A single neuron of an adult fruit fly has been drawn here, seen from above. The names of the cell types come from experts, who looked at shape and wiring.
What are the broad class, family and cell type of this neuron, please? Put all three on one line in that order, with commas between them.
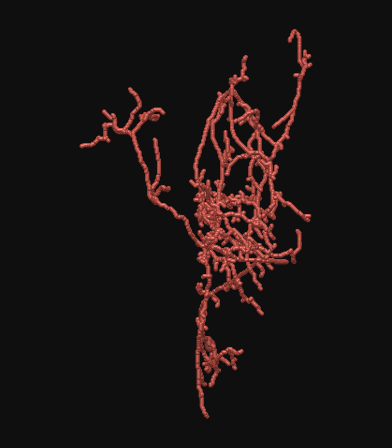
nerve-cord intrinsic neuron, hemilineage 06A, IN06A045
